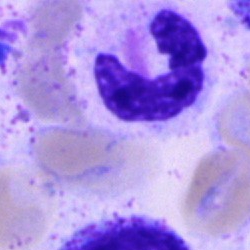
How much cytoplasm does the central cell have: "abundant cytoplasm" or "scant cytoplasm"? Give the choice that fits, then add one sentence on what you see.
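Abundant cytoplasm. The cytoplasm is abundant and pale lilac-pink.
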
